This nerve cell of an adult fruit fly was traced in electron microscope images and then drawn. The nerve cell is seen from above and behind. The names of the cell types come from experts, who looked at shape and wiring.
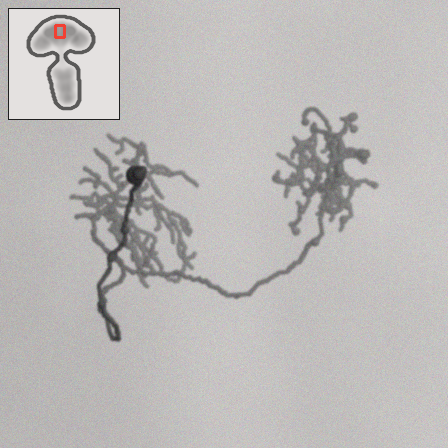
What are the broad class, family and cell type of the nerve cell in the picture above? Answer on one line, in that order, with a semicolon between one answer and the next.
central-brain intrinsic neuron; class CX; hDeltaJ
